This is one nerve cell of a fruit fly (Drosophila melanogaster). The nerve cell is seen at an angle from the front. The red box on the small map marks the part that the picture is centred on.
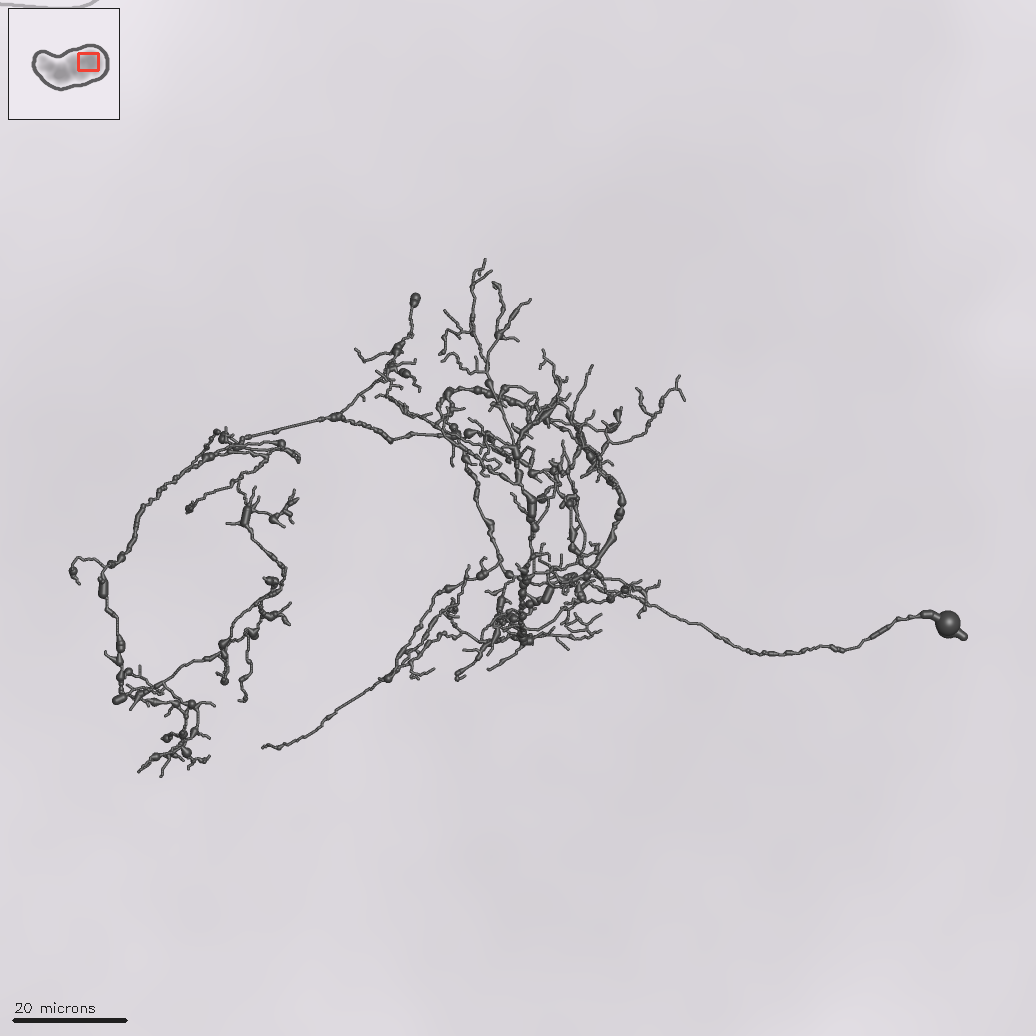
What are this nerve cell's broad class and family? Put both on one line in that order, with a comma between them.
central-brain intrinsic neuron, hemilineage CREl1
